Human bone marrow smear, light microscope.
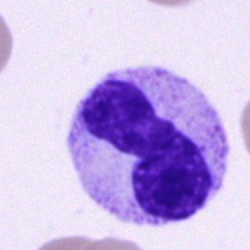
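Band neutrophil in the centre of a stained human bone marrow smear, with a round, smooth outline. Its nucleus runs diagonally from the upper left to the lower right of the cell. Fine purple granules are scattered through the cytoplasm, and no vacuoles are seen there.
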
